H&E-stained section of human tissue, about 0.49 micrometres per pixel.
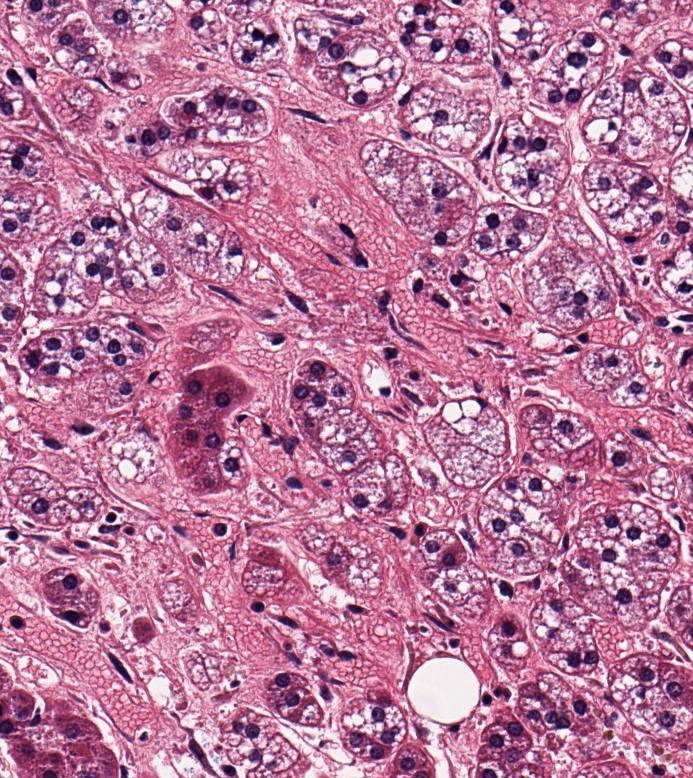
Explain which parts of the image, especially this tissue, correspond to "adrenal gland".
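This is adrenal gland, so let me sort the picture against that. Most cells in the nests have pale, foamy cytoplasm packed with many small clear vacuoles, and small, round, dark nuclei sitting centrally in each cell. Just left of centre, one cluster is different: its cells have compact, deep pink cytoplasm with no vacuoles.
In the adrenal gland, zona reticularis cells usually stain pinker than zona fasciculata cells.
That deep pink cluster set against the paler foamy cells fits such a difference.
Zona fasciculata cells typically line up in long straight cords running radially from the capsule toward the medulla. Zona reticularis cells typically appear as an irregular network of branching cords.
What I actually see are solid nests with no central gland lumens rather than cords, and that part fits less well.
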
